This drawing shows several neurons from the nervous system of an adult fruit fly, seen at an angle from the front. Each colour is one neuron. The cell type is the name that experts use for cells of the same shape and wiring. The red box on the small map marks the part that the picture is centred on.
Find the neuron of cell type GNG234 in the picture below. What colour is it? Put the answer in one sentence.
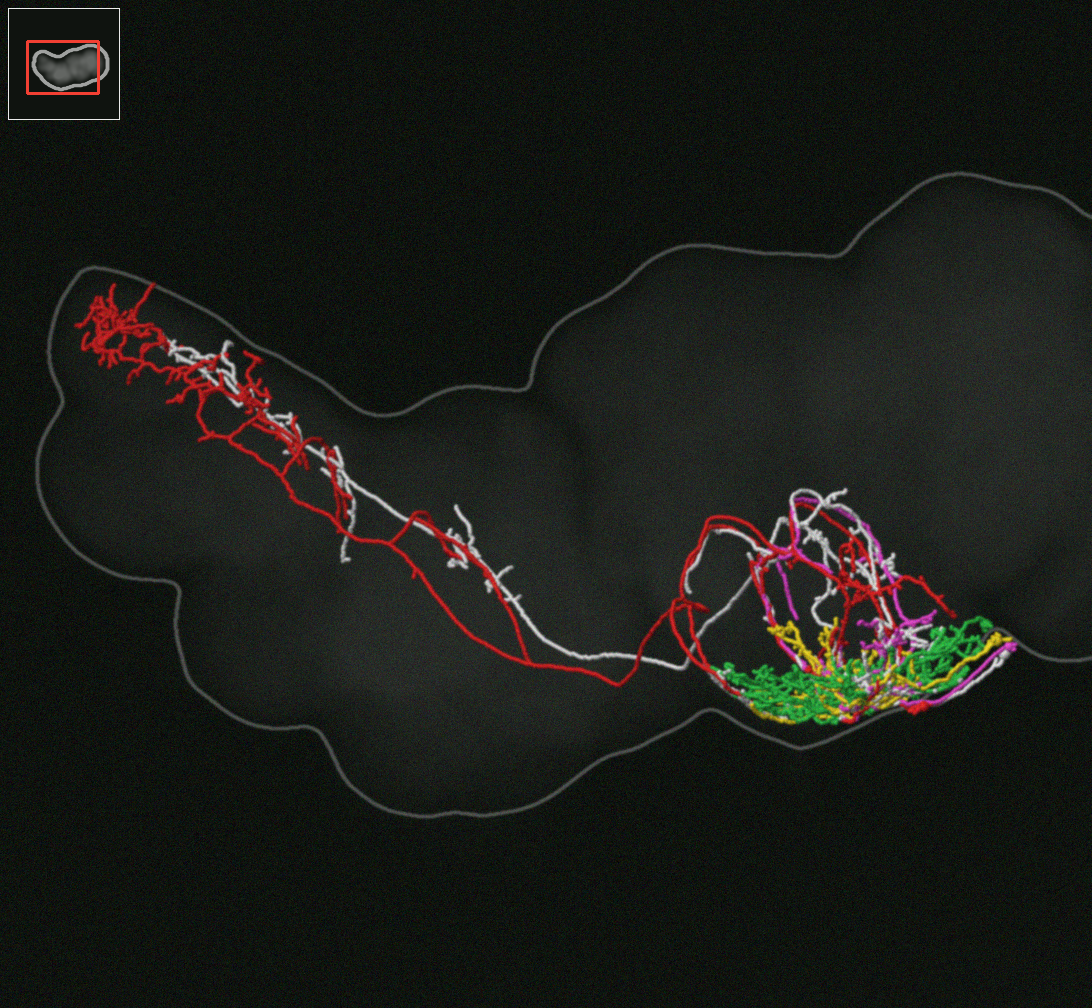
The colour is yellow.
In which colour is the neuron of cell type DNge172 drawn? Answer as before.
The colour is red.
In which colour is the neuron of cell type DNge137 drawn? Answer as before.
The colour is white.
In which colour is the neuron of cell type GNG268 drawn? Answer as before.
The colour is magenta.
